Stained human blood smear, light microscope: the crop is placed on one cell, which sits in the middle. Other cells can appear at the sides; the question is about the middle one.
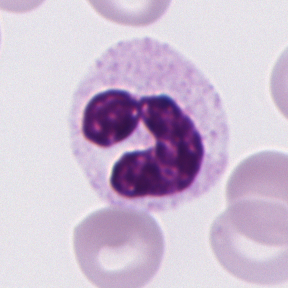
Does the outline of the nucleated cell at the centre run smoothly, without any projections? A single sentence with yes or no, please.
Yes, what bounds this cell is a smooth, even outline.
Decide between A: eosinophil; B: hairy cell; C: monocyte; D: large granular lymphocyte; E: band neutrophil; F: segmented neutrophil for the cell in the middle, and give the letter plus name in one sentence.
Of the choices given, option F is right, as the central cell is a segmented neutrophil.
